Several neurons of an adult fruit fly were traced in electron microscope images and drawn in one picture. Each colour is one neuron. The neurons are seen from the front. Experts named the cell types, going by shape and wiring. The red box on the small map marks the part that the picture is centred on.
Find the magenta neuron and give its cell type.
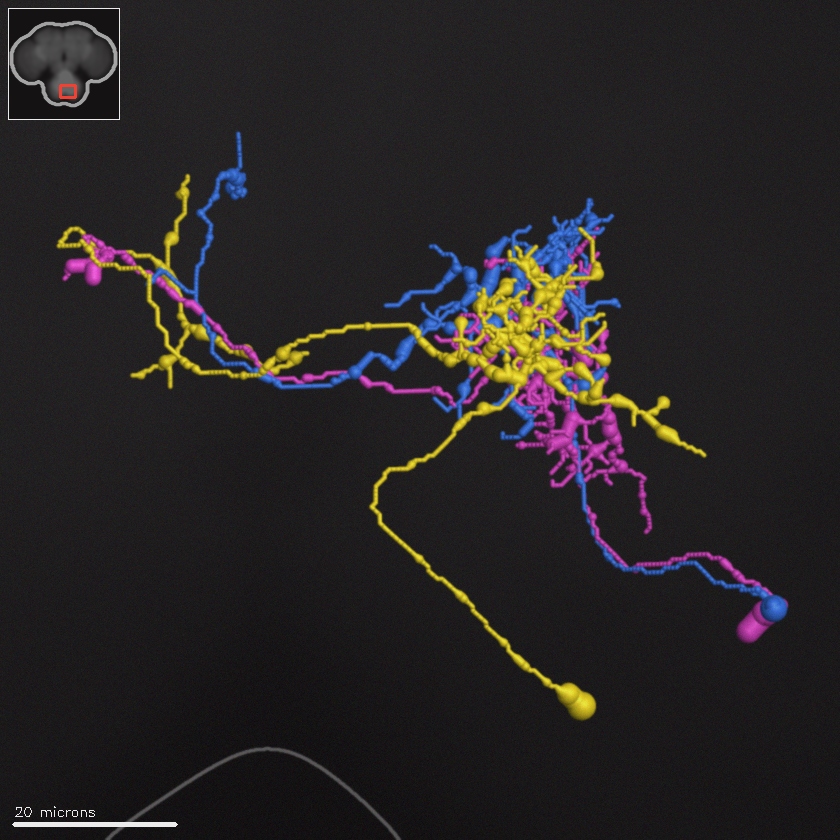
IN10B050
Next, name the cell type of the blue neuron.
IN10B052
